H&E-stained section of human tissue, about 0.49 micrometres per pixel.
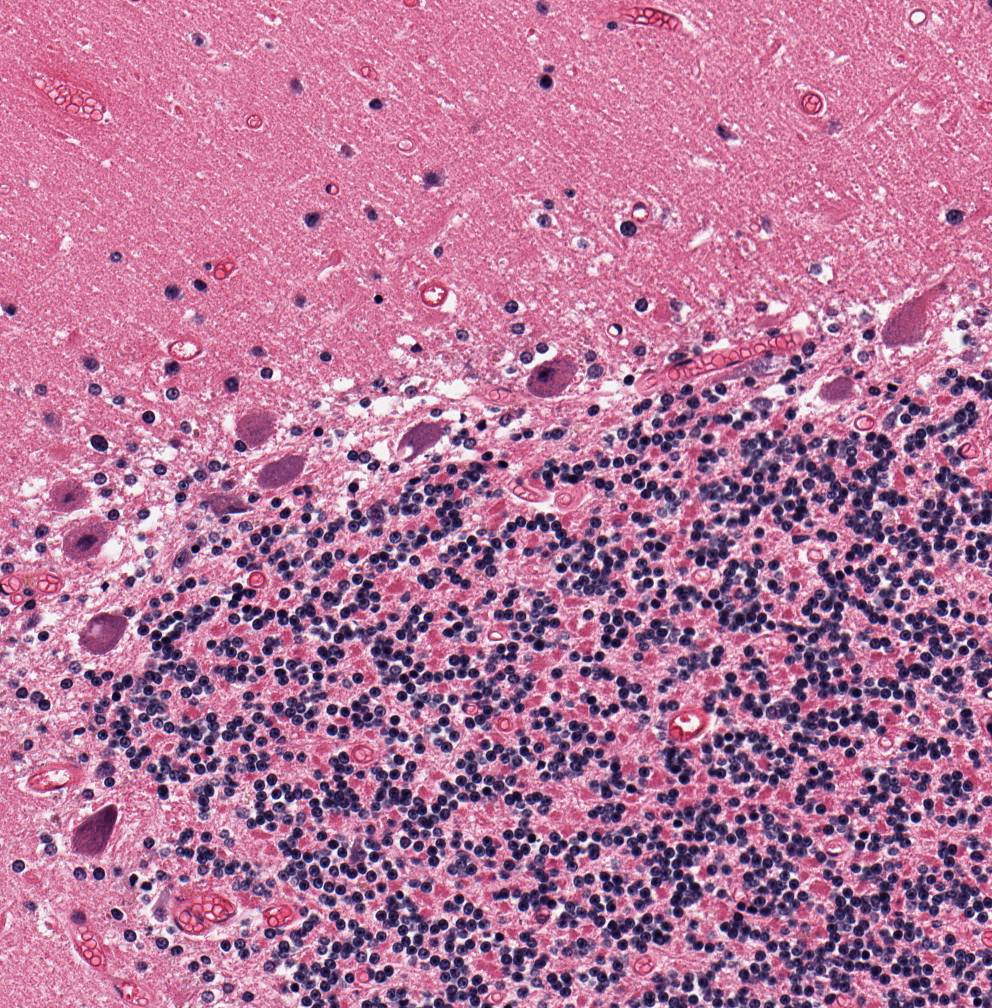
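Cerebellum. Large Purkinje cells form a single row along the border between the two layers, from left edge toward upper right. The lower layer is crowded with small, round, dark blue granule cell nuclei, cytoplasm barely visible, and scattered small pink nucleus-free islands. The upper pink layer has only scattered small nuclei in a finely fibrillar background.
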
